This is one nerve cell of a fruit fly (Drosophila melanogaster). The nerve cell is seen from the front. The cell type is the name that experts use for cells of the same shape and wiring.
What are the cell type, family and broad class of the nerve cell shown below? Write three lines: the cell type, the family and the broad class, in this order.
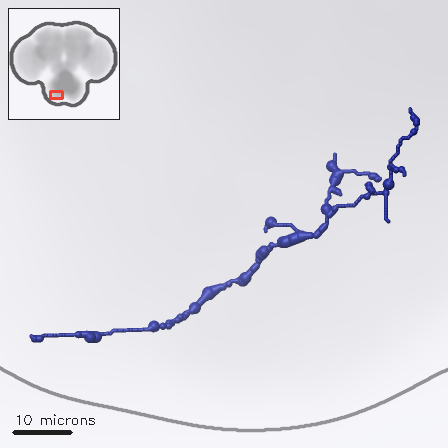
LgLG3
class gustatory
sensory neuron entering the nerve cord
